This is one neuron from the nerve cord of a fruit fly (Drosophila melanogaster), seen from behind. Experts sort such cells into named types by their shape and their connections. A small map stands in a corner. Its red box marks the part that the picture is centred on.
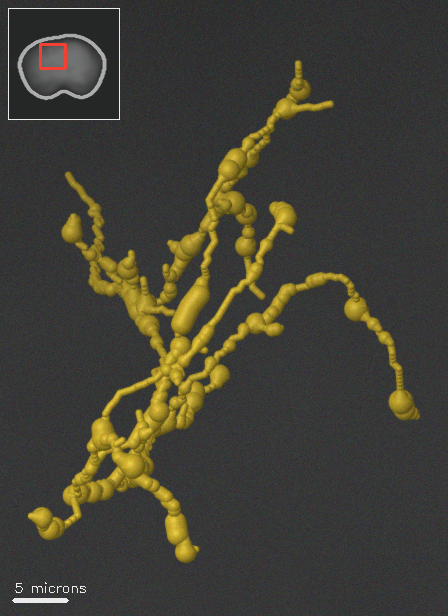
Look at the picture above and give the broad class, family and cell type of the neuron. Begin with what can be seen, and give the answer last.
No cell body is drawn. By the scale bar it is about 45 microns tall in this view. Its broad class is descending neuron. The family is hemilineage SMPpv2_dorsal. Its cell type is DNp23.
